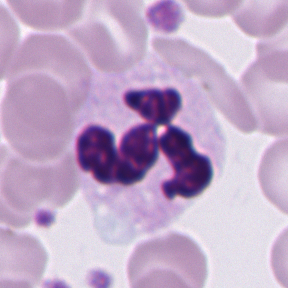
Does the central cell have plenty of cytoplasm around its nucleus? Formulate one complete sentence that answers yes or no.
Yes, the nucleus is surrounded by plentiful cytoplasm.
